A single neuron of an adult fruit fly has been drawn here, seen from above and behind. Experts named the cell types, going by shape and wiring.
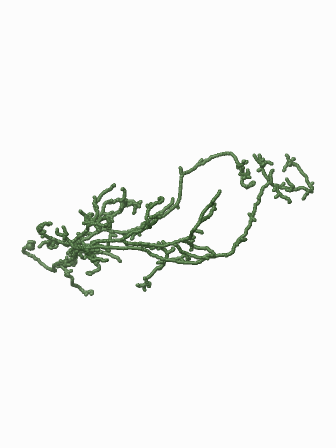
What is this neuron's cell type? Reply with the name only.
SLP099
